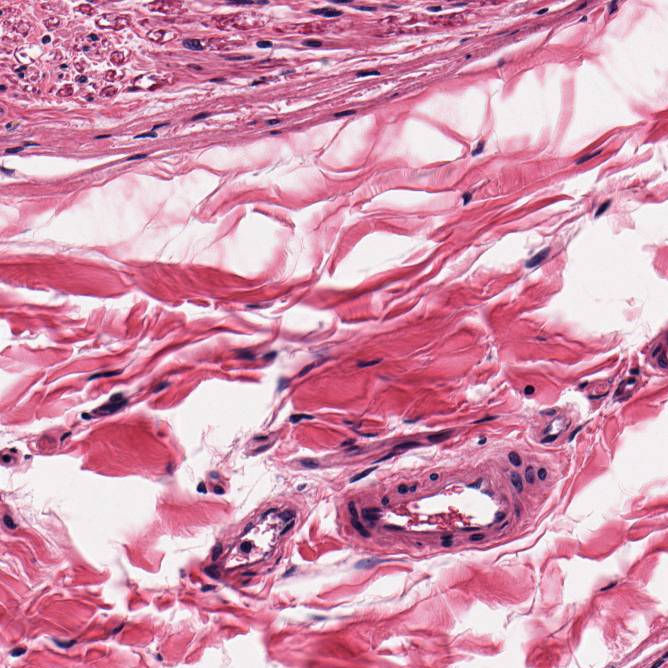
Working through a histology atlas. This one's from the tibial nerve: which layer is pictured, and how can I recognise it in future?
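The field shows epineurium. Most of it is thick, wavy, pink collagen bundles separated by clear white spaces, with sparse, dark, elongated nuclei between them.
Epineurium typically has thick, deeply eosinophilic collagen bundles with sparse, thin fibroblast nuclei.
A compact band of closely layered fibres with flat, elongated nuclei crosses the top; small rounded pink profiles cluster in the upper left.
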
